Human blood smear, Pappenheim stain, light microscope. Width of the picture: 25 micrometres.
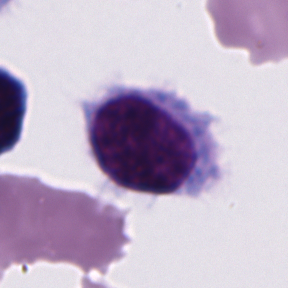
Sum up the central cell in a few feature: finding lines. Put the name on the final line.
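Chromatin: dark purple, mottled texture
Cytoplasm: pale blue
Cytoplasmic rim: widest on the right side of the nucleus
Cell edge: fringed by fine, hair-like projections
Name: hairy cell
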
